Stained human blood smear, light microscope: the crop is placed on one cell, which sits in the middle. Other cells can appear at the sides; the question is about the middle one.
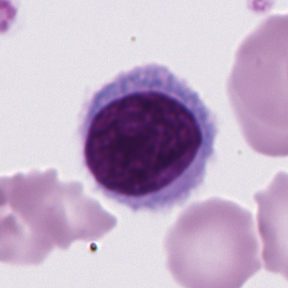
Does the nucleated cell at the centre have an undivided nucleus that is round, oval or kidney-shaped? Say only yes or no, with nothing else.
Yes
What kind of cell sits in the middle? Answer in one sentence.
The cell in the middle of the field of view is a hairy cell.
